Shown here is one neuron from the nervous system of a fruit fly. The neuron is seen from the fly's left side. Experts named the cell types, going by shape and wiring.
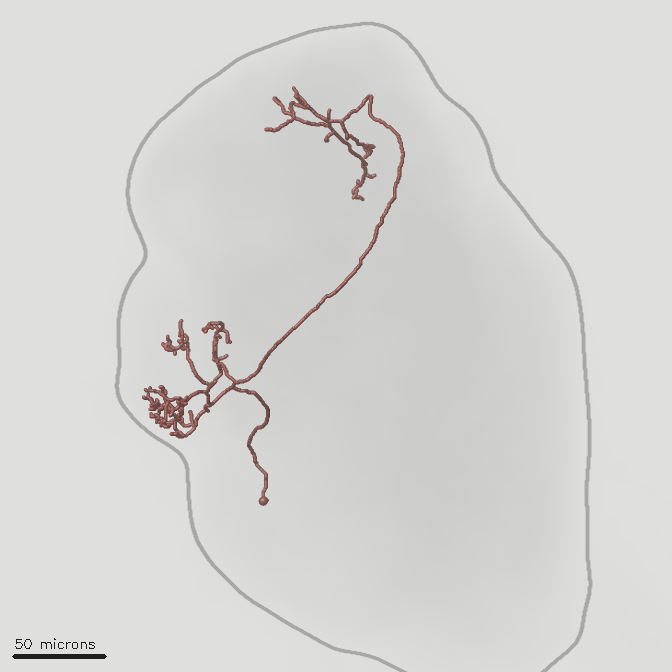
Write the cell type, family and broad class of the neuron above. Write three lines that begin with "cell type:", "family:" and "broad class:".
cell type: M_lvPNm30
family: hemilineage ALlv1
broad class: central-brain intrinsic neuron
